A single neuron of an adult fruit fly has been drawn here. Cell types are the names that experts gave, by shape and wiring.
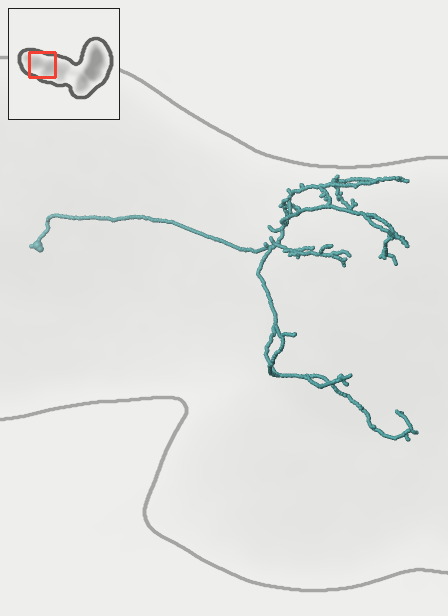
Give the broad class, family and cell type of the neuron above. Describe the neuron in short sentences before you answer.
It lies in the nerve cord. The cell body can be seen on the left of the picture. This is a nerve-cord intrinsic neuron. Its family is hemilineage 07B. The cell type is IN07B103.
